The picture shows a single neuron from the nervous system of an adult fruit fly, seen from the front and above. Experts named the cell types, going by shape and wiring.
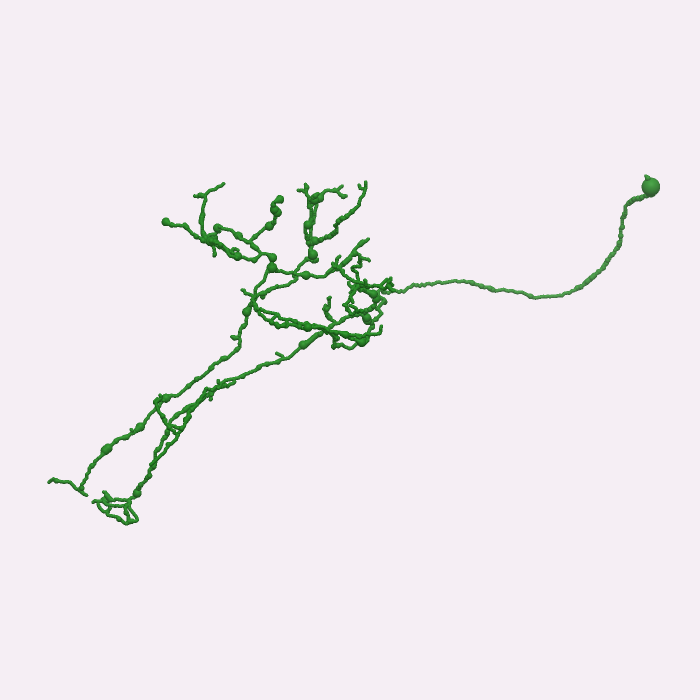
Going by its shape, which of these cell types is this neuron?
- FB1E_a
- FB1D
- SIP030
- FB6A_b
SIP030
